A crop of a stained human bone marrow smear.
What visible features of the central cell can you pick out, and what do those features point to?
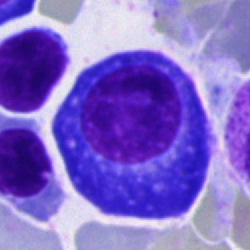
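Chromatin fine and fairly even, no coarse dark clumps. Cytoplasm abundant, occupying more of the cell than the nucleus; deep blue, with small pale dots scattered throughout. Plasma cell.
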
